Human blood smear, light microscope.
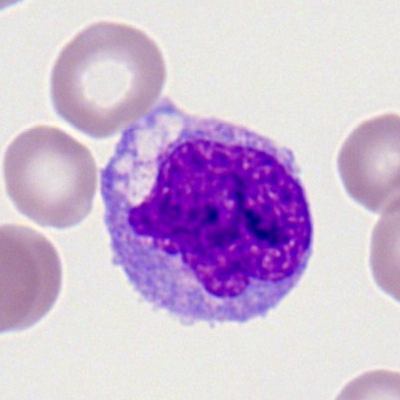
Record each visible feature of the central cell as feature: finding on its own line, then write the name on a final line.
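Nucleus: irregular, folded outline
Cytoplasm colour: pale grey-blue
Cytoplasmic rim: thinnest on the right side
Granules: fine, faint lilac, dusting the cytoplasm
Name: monocyte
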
